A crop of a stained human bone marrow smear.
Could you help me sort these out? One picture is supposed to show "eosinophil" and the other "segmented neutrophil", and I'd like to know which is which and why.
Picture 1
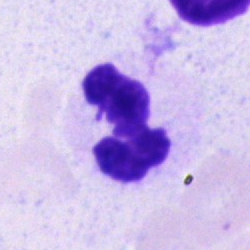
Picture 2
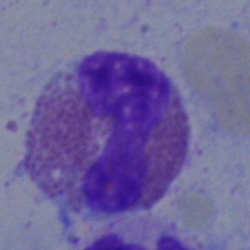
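Picture 1 shows the segmented neutrophil, and picture 2 shows the eosinophil. The clearest difference lies in the cytoplasm. In picture 2 it is filled with reddish-pink granules.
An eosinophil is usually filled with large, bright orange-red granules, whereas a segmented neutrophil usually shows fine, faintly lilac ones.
In picture 1, pale lilac-pink cytoplasm surrounds the nucleus, and the cell's outer border is faint and hard to trace against the background. The nuclei differ in shape too: in picture 1 there are two main lobes, an upper and a lower, joined by a narrower middle portion, while in picture 2 the nucleus is a single broad curved band running from the top to the bottom of the cell. Both have dense, dark purple chromatin, and in picture 1 it is clumped. In picture 2 the cytoplasm is wider on the left side of the nucleus than on the right.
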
